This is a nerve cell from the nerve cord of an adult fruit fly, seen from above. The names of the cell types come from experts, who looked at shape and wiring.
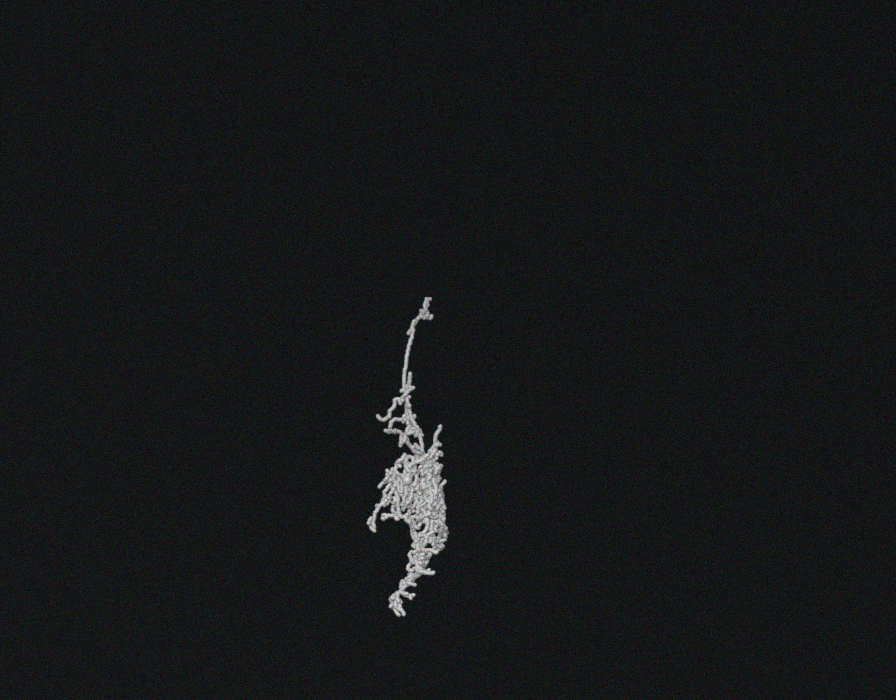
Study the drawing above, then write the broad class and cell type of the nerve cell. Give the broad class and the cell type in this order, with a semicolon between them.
nerve-cord intrinsic neuron; INXXX045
